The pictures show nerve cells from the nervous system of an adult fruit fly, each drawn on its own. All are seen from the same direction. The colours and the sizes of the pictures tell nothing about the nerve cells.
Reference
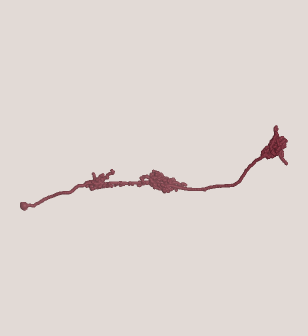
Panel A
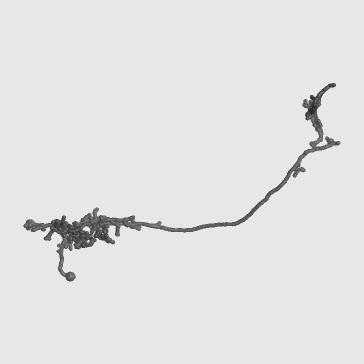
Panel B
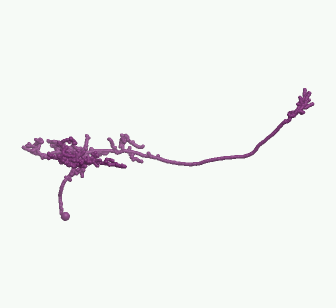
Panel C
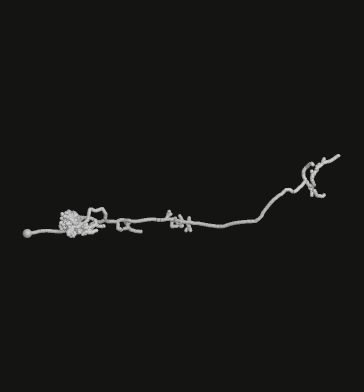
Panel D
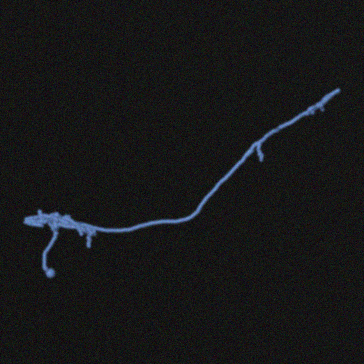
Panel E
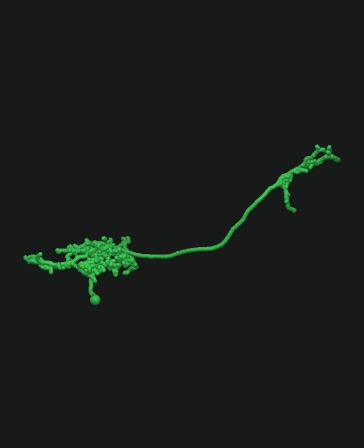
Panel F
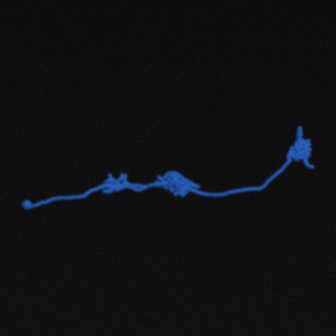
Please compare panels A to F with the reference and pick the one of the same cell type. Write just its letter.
F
